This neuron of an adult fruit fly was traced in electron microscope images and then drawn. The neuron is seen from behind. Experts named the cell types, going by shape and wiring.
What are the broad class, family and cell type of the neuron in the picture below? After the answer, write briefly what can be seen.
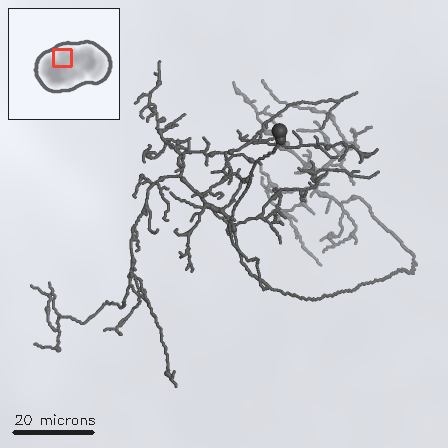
This is a central-brain intrinsic neuron. The family is hemilineage DL1_ventral. Its cell type is AOTU056. The cell body is at the top of the picture. By the scale bar it is about 100 microns wide in this view. Dozens of branch ends can be seen.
